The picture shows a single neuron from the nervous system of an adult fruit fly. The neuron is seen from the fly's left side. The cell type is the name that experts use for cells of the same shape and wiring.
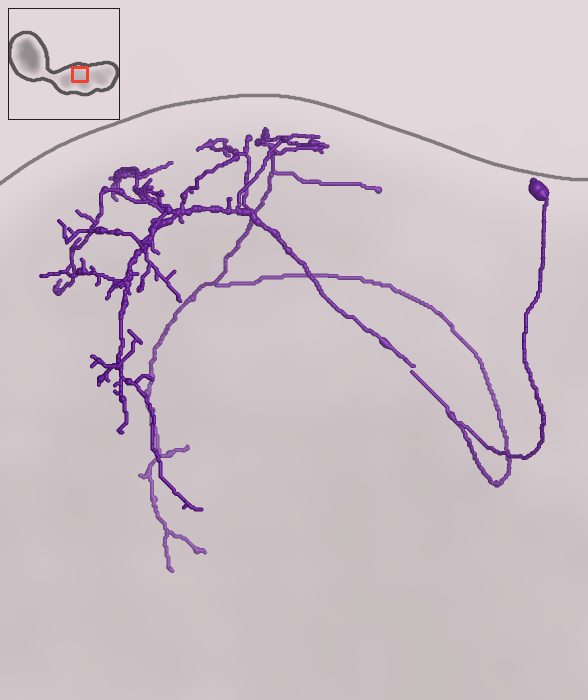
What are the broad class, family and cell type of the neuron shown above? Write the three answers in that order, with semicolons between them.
nerve-cord intrinsic neuron; hemilineage 19B; IN19B086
